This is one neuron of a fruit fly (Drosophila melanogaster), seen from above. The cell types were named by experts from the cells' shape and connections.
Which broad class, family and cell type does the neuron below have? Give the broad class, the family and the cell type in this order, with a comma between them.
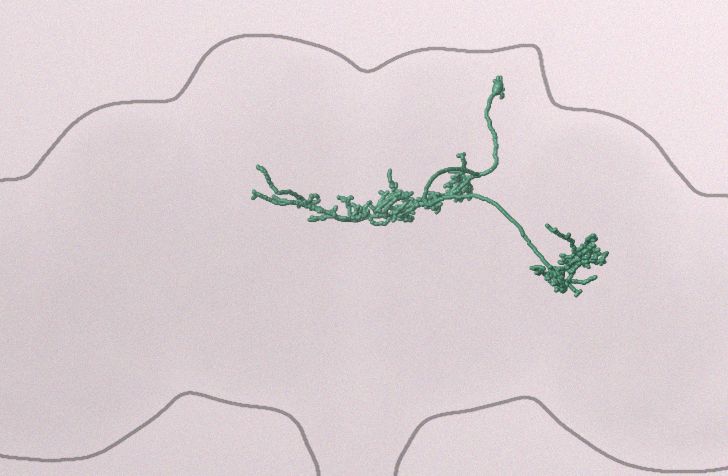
central-brain intrinsic neuron, hemilineage ALv1, Z_vPNml1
